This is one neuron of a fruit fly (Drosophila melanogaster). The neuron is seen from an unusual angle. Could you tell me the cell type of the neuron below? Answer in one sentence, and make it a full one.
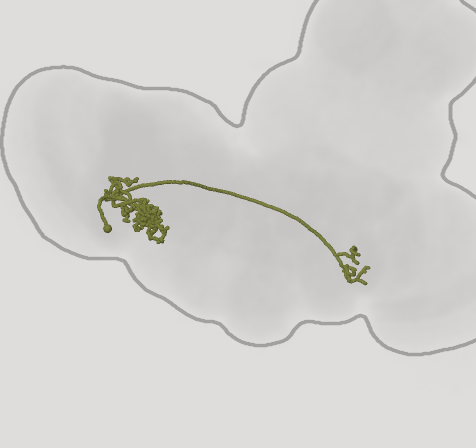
This neuron is an instance of the cell type AVLP140.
